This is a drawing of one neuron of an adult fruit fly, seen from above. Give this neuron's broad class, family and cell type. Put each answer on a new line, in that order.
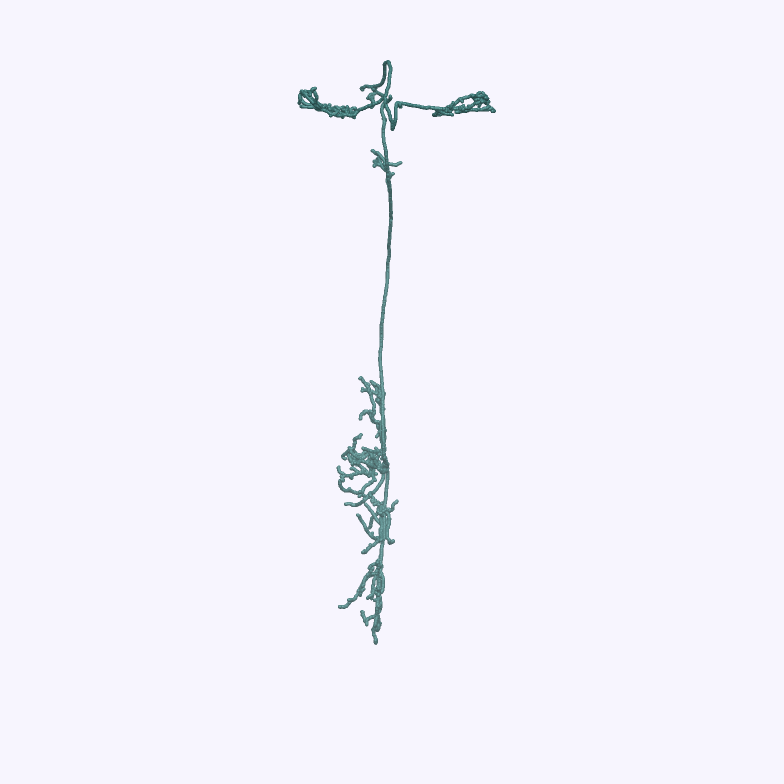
ascending neuron
hemilineage 05B
AN05B103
